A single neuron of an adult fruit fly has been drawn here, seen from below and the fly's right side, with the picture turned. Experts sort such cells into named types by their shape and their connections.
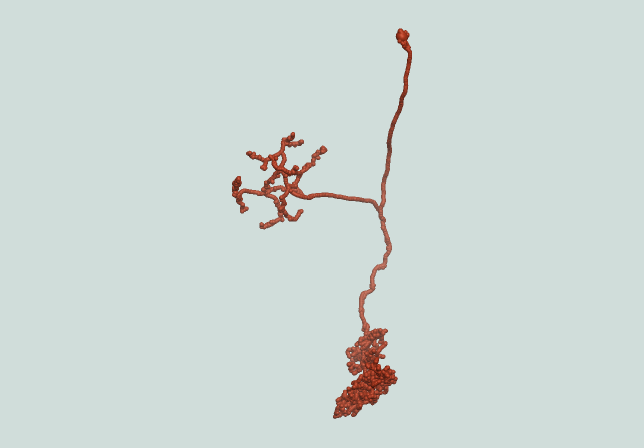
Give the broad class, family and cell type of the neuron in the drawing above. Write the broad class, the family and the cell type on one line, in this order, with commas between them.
visual projection neuron, hemilineage VPNv1, LC17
